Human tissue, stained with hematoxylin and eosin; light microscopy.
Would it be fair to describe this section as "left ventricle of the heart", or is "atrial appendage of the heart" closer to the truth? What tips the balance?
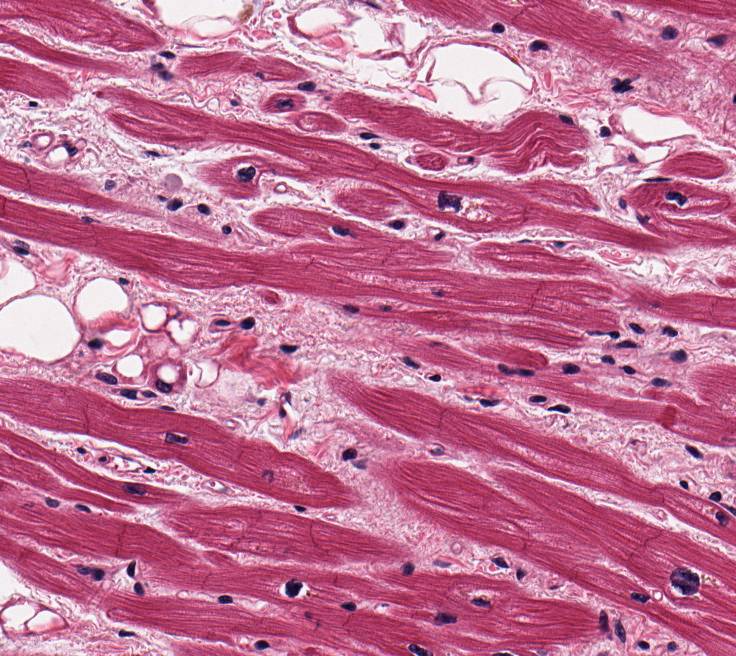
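This is atrial appendage of the heart.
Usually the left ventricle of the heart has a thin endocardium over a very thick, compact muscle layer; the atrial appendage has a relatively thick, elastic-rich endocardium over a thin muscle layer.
The fibres branch and join neighbours, with central oval nuclei and thin dark transverse intercalated discs at intervals. Loose pale pink connective tissue with scattered small dark nuclei fills the spaces between bundles, widest mid-field.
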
